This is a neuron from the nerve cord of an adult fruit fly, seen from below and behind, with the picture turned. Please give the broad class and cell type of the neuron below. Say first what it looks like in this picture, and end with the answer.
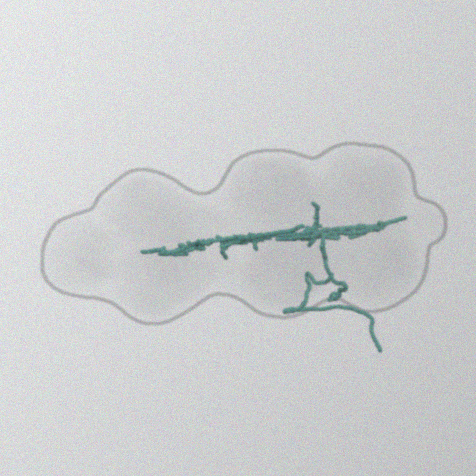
As drawn here it is wider than it is tall. This is an efferent neuron of the nerve cord. The cell type is ENXXX226.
